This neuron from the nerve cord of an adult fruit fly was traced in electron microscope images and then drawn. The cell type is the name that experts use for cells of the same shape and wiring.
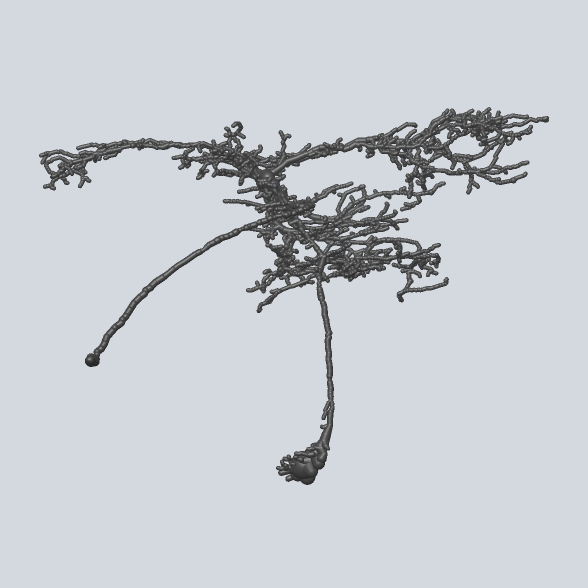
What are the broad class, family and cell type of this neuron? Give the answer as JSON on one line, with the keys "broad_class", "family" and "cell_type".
{"broad_class": "motor neuron of the nerve cord", "family": "hemilineage 16B", "cell_type": "hg2 MN"}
